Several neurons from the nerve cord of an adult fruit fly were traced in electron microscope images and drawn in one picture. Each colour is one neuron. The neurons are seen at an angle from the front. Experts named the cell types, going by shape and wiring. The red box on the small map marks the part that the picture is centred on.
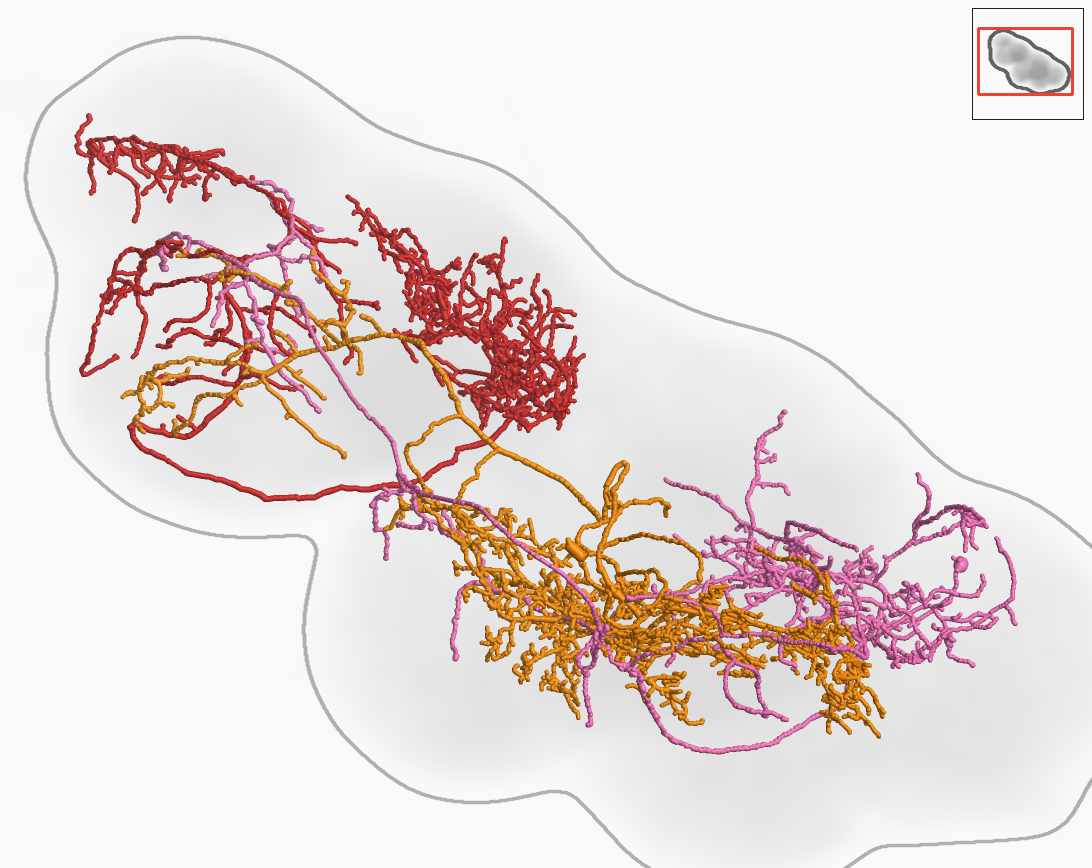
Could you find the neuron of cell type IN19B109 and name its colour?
pink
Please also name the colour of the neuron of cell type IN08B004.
red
